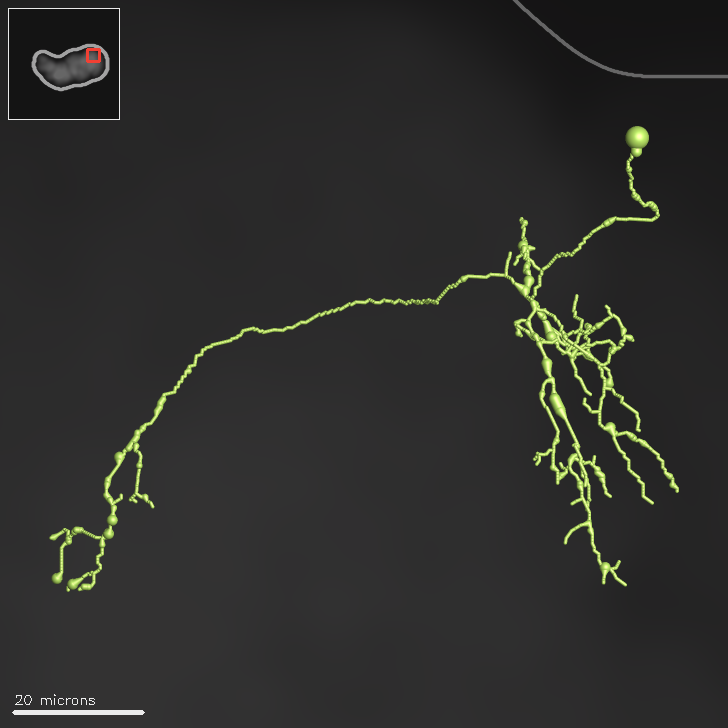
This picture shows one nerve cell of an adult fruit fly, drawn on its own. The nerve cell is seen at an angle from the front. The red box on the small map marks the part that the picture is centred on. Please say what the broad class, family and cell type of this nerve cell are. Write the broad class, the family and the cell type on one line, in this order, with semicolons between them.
optic-lobe intrinsic neuron; Tm; Tm38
